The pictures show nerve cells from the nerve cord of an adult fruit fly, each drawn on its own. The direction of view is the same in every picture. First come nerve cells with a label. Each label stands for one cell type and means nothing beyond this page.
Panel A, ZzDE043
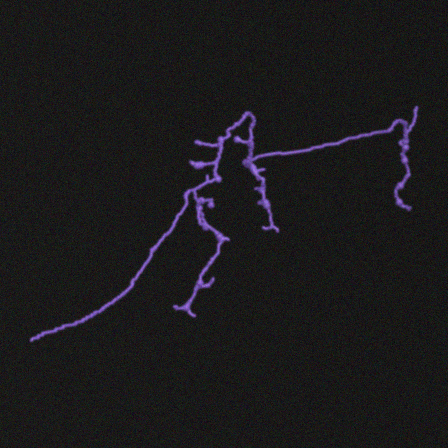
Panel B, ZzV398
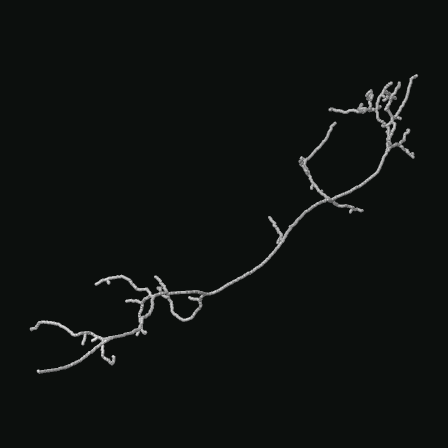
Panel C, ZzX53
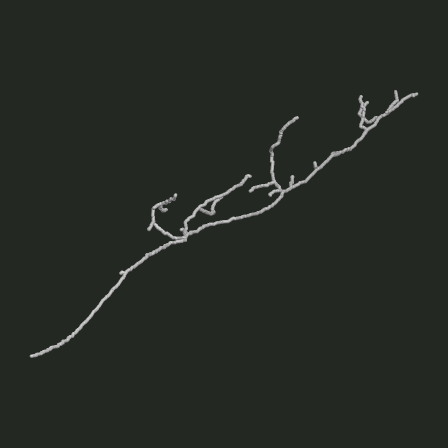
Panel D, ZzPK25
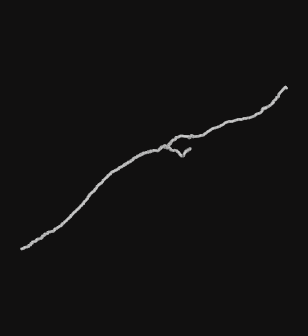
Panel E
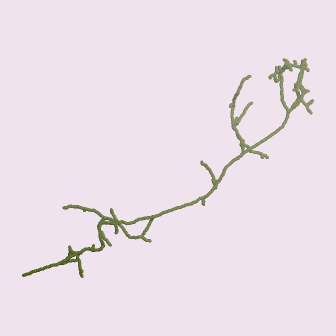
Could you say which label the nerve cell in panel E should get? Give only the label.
ZzV398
